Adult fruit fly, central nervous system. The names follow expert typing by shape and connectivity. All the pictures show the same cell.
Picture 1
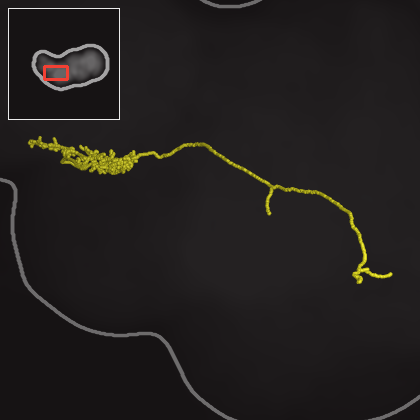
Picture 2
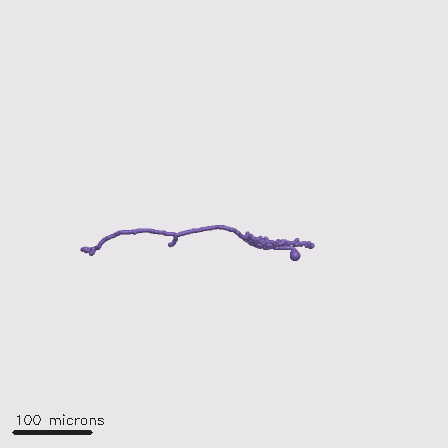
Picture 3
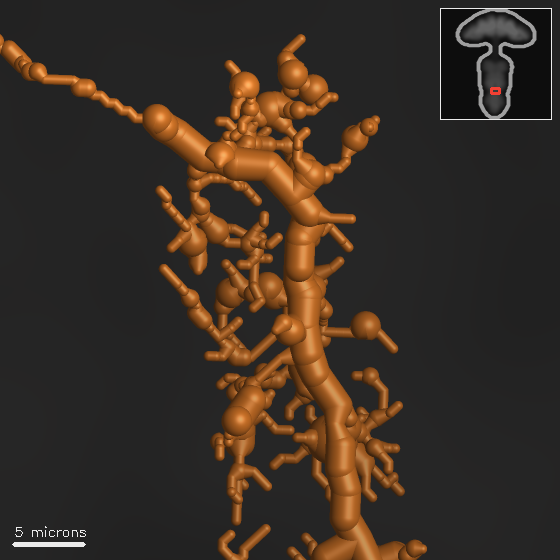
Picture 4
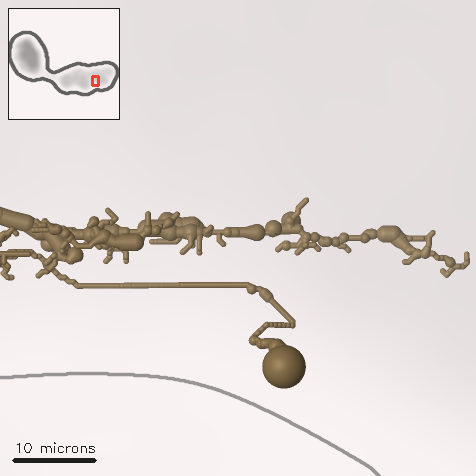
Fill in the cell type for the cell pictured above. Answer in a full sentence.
The cell type is IN10B028.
